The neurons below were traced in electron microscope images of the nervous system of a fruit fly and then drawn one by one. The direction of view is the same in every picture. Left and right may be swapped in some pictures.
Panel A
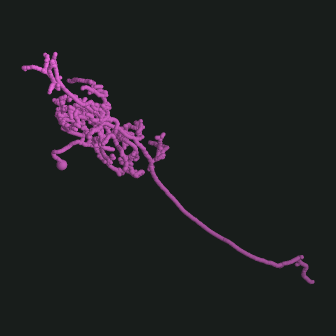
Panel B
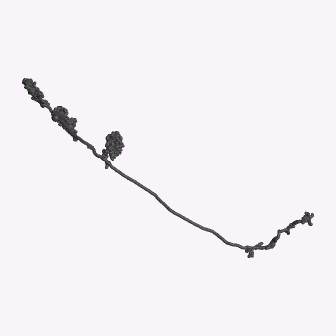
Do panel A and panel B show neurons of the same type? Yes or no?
no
